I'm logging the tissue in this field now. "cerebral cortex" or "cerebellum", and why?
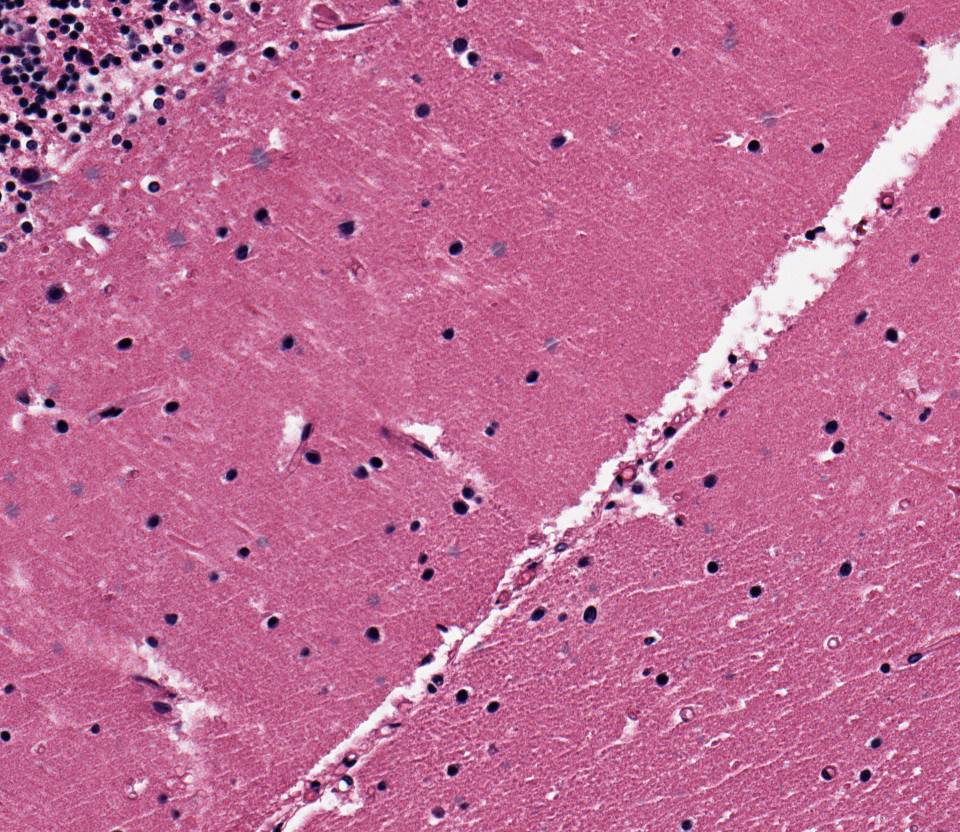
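Cerebellum. Top-left corner: dense crowd of small, round, dark nuclei. Rest: fine-textured, evenly pink fibrillary matrix with sparse small round dark nuclei.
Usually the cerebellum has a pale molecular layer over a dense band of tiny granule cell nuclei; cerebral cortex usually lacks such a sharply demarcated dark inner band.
Here: dense nuclear crowd beside pale matrix, as in cerebellum.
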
